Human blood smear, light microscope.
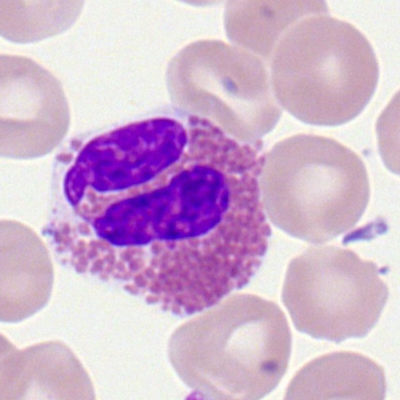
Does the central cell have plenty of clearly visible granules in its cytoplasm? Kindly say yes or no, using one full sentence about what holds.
Yes, many granules can be seen in the cytoplasm of the cell.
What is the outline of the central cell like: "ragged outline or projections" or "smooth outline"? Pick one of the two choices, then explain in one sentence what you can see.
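Ragged outline or projections. The outline is ragged at the lower left, where granules lie scattered beyond the edge.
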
